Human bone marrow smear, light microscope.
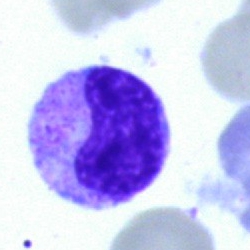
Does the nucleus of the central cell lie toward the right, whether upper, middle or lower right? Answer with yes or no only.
Yes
